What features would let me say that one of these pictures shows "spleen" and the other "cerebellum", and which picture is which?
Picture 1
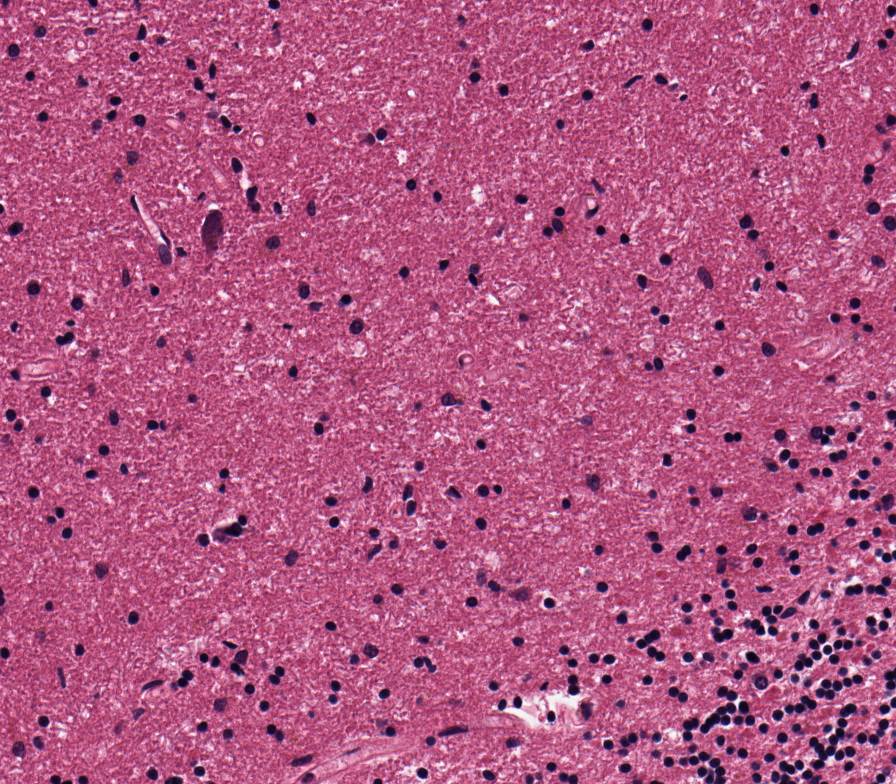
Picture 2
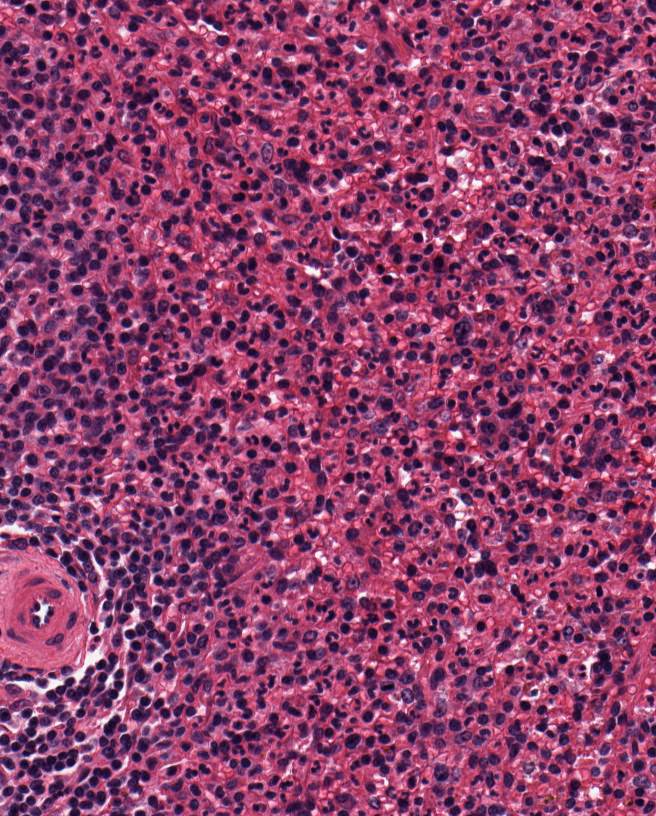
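The cerebellum is picture 1, the spleen picture 2. In picture 1, most of the field is pale pink, finely textured tissue in which small round dark nuclei with little visible cytoplasm lie singly and sparsely spaced. A dense crowd of small, round, very dark nuclei, packed closely with scant cytoplasm between them, fills only its lower right corner. Thin-walled small vessels with elongated nuclei in their walls cross the pink area, one in the upper left and one near the bottom centre. Picture 2, by contrast, is a diffuse, densely packed sheet of cells throughout, with no glands, tubules or epithelium. Most of these cells are lymphocytes with small, round, darkly stained nuclei and scant cytoplasm, and larger cells with paler oval nuclei and more pink cytoplasm are scattered among them. At the left edge in the lower third sits a small artery, its thick wall built of concentric rings of smooth muscle around a tiny lumen.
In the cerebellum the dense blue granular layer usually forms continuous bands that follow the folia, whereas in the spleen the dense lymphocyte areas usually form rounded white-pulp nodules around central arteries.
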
